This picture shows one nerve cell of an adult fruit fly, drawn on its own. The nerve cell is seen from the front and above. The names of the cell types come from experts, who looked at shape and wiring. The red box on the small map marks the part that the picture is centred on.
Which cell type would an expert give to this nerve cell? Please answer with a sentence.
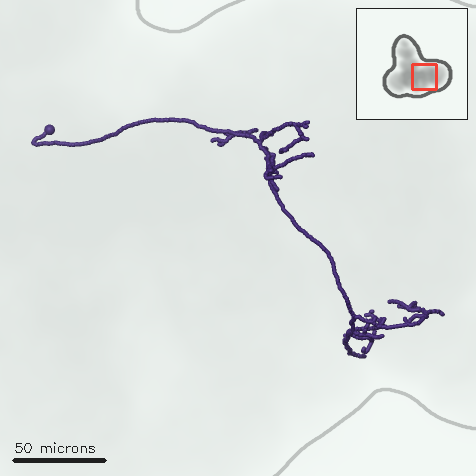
The cell type is CB4096.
